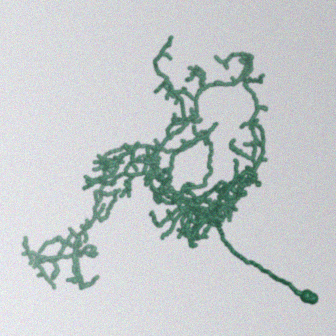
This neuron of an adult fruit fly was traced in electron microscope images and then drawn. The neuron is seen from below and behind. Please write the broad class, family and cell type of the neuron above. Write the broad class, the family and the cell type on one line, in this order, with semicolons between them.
central-brain intrinsic neuron; hemilineage LHa2; LHAV2k9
